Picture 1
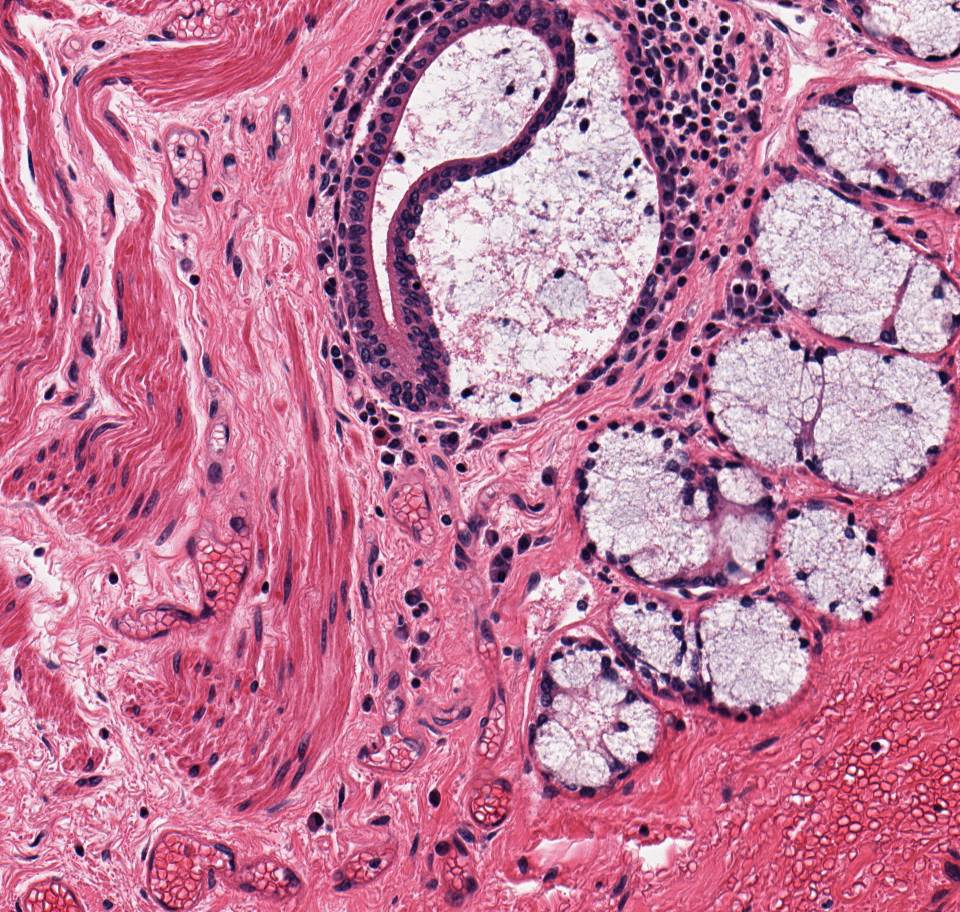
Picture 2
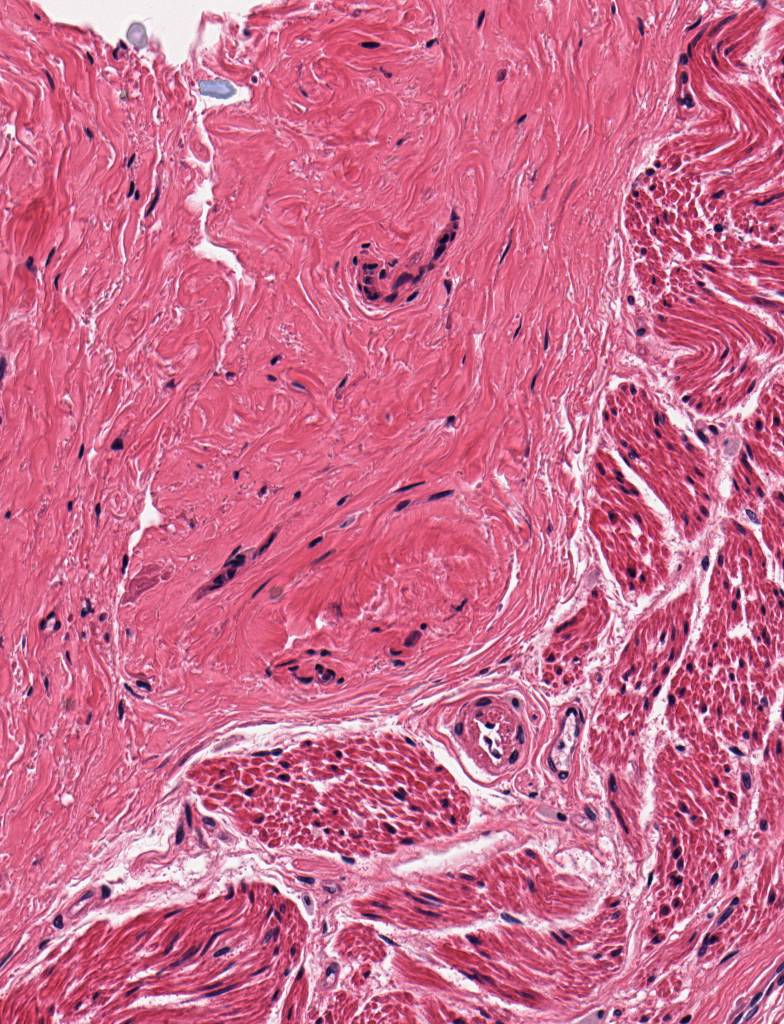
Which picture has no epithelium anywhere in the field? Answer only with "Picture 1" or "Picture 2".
Picture 2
